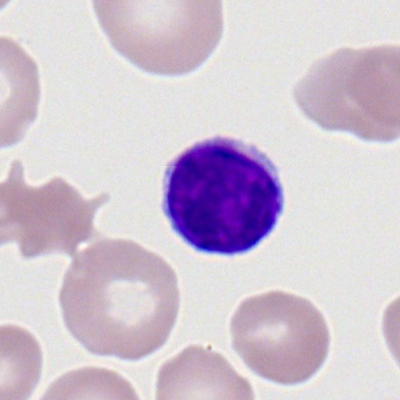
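Lymphocyte, the cell in the middle of a stained human blood smear seen under the light microscope. Its outline is round and smooth, with no projections from the surface. The chromatin is dense, dark purple and coarsely clumped. Cytoplasm is scant, forming at most a very thin rim around the nucleus.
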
